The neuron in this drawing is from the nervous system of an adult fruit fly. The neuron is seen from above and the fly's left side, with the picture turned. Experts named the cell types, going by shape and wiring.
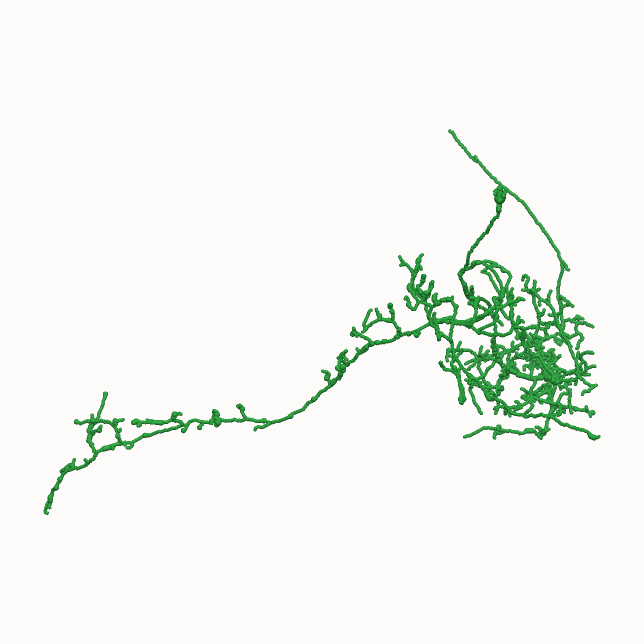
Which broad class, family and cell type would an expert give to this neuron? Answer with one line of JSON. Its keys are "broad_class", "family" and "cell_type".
{"broad_class": "central-brain intrinsic neuron", "family": "hemilineage VLPp&l1_posterior", "cell_type": "VES063"}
